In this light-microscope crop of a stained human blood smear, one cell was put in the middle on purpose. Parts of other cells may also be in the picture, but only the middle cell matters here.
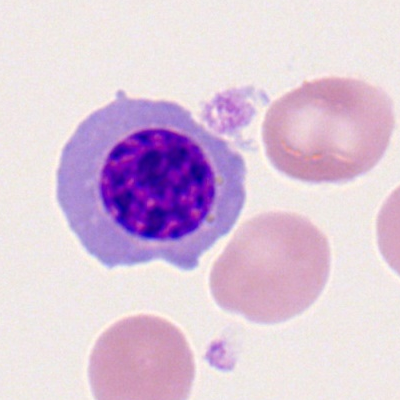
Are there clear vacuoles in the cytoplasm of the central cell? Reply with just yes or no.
No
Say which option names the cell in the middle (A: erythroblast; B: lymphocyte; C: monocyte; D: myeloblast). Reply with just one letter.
A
